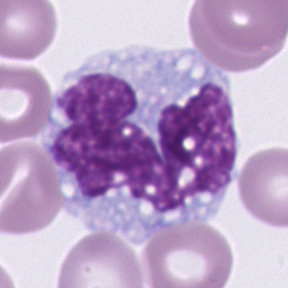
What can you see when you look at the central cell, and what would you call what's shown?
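Let me look at the shape first: roughly round, though the edge is slightly irregular and scalloped. The nucleus is built of broad, bulky folded masses, not thin segments linked by threads. Scattered through the cytoplasm are many small clear vacuoles. I can't find any coarse coloured granules there. So this is a monocyte.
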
